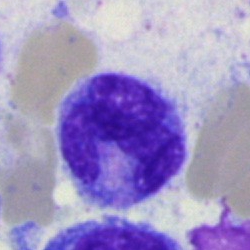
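Monocyte: looking at the middle cell, the nucleus is indented, with a notch opening toward the bottom. I can't make out any distinct nucleoli in it. The cytoplasm I can see is pale lilac-blue, and no vacuoles show in it.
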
